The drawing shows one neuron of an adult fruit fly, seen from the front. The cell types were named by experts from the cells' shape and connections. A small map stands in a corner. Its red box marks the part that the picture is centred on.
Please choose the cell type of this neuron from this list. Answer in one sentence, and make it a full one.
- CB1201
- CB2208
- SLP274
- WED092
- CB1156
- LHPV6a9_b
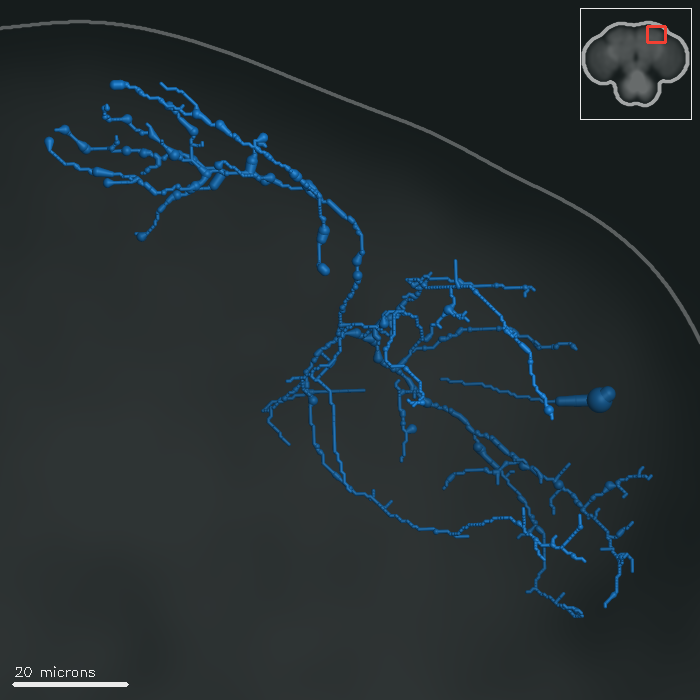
The cell type designation of this neuron is CB1201.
